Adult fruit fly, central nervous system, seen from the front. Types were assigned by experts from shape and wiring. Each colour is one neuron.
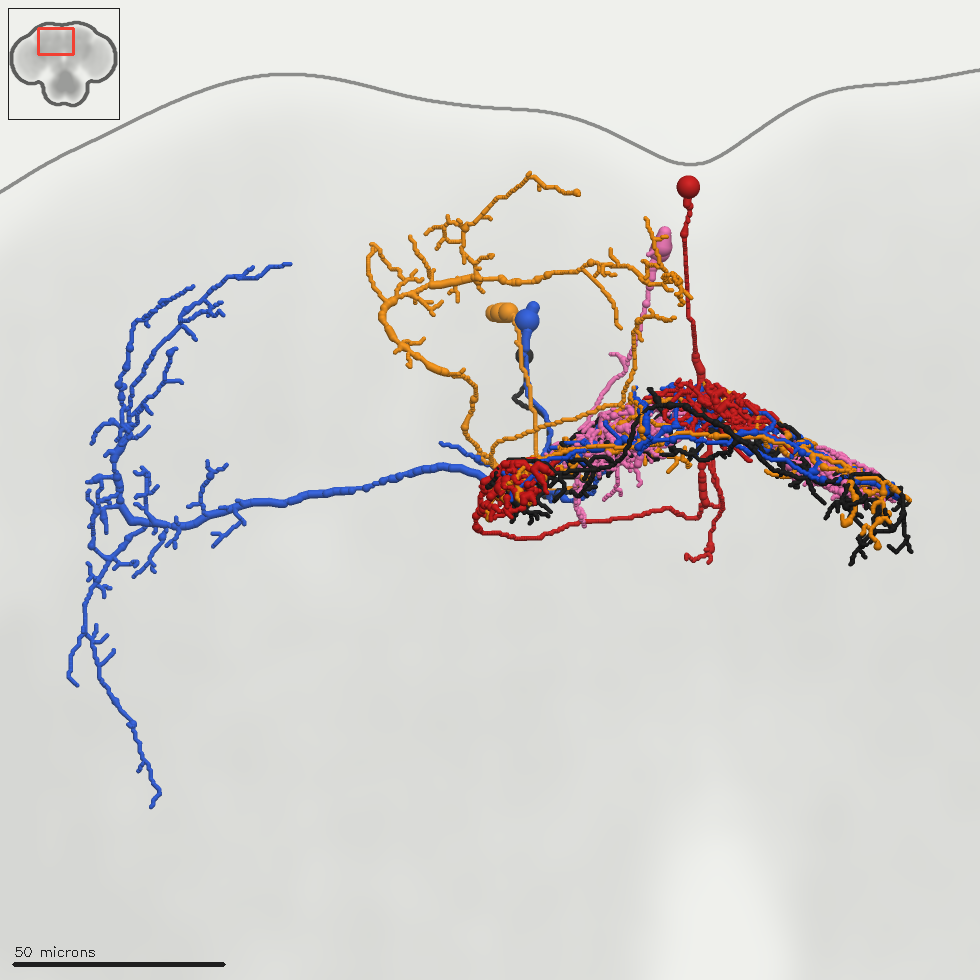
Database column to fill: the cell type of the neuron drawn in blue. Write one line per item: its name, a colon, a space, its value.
cell type: FB8B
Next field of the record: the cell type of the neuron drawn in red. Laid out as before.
cell type: hDeltaD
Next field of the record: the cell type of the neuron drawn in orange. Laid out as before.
cell type: FB8C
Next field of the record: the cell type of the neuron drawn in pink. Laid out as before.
cell type: hDeltaE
